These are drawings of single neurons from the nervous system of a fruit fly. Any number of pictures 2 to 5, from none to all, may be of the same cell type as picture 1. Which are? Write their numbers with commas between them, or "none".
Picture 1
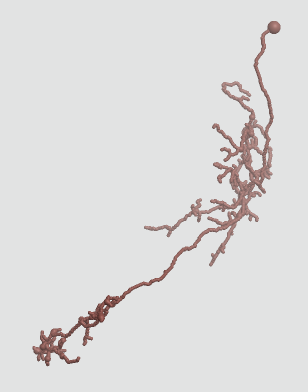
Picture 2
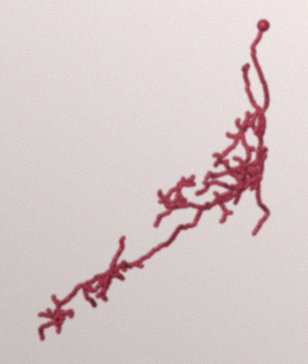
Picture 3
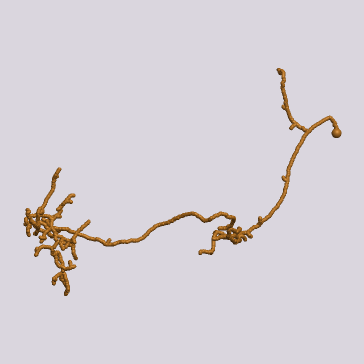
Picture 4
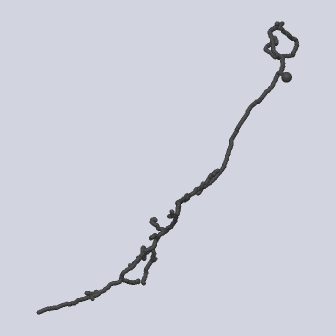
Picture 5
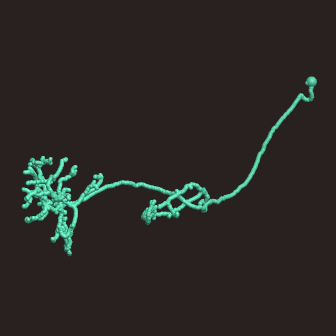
2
